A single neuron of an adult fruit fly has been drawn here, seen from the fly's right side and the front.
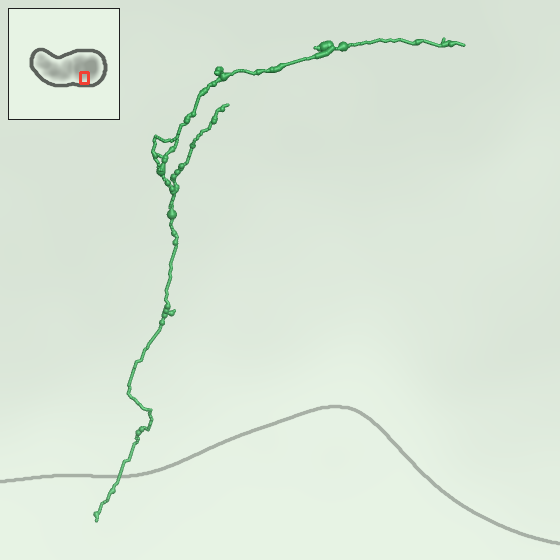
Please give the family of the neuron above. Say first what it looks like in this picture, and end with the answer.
No cell body is drawn. There are a dozen or fewer branch ends. It is a sensory neuron entering the brain. Its family is called class gustatory.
